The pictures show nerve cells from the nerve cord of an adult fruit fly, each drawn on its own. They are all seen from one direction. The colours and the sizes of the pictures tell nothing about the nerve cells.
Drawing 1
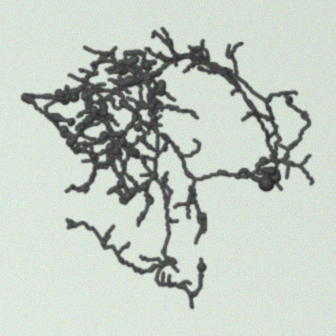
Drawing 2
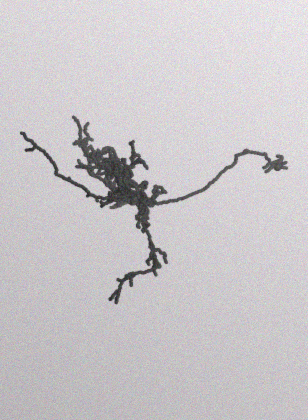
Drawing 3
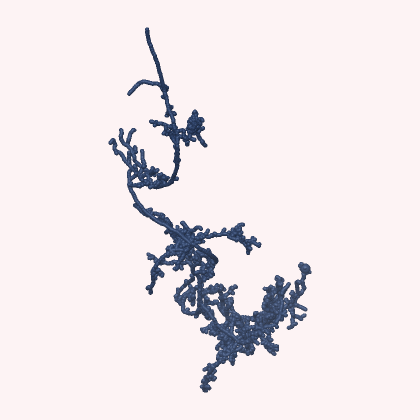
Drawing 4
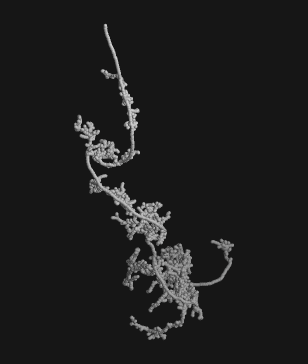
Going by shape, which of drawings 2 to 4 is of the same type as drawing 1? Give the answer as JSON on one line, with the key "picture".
{"picture": 2}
